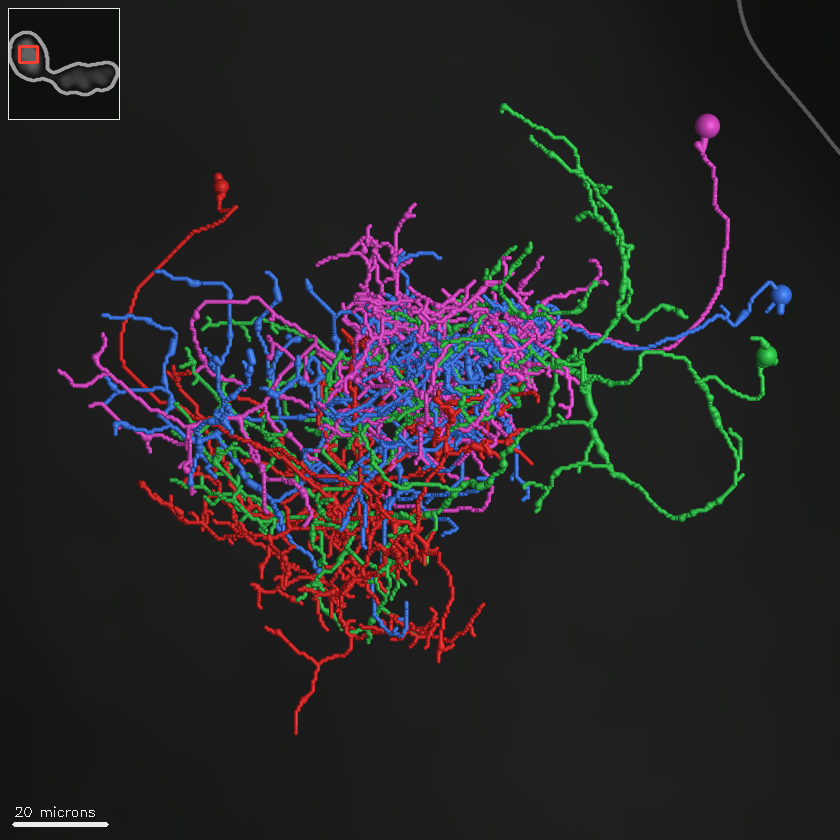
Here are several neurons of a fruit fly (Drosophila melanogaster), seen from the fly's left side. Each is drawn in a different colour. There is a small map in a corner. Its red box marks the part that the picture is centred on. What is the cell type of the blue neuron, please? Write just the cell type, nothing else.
PVLP099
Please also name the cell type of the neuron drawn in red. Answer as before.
PVLP080_b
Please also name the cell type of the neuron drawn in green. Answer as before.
PVLP148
